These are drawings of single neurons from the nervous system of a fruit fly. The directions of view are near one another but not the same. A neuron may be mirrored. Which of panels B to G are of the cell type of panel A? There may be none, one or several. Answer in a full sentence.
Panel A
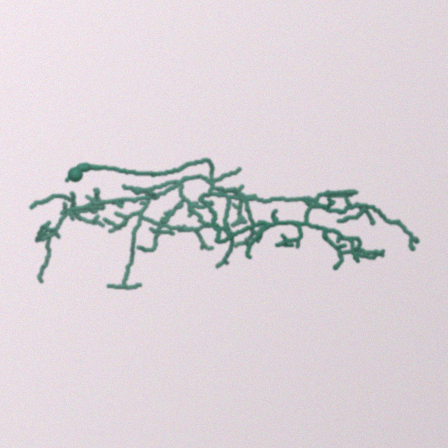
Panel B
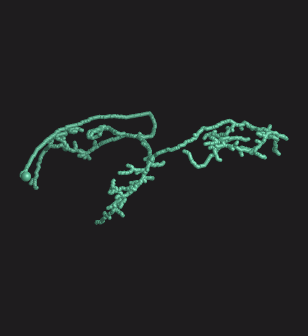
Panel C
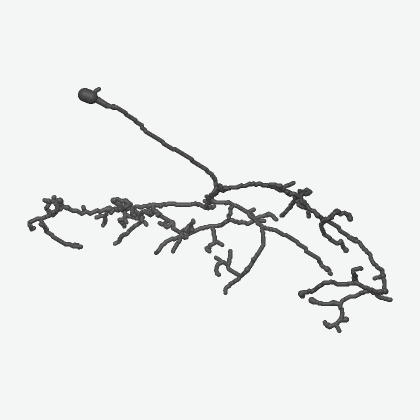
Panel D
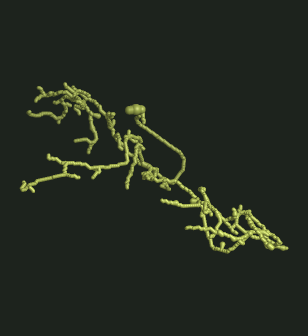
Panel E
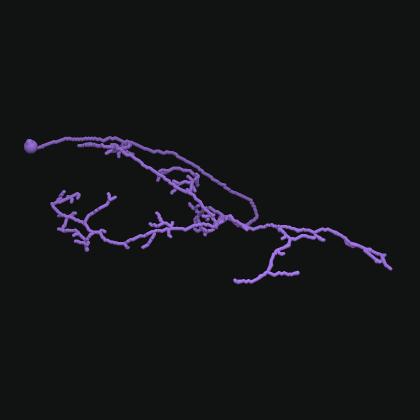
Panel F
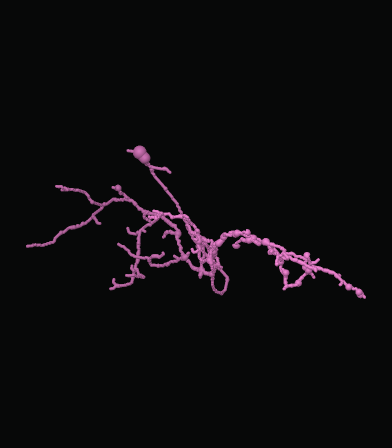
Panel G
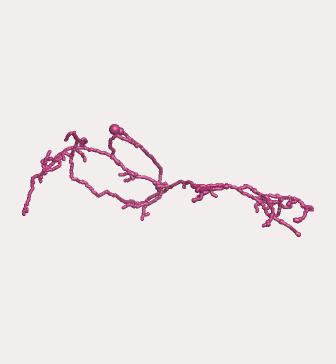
Panel C is of the same cell type.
